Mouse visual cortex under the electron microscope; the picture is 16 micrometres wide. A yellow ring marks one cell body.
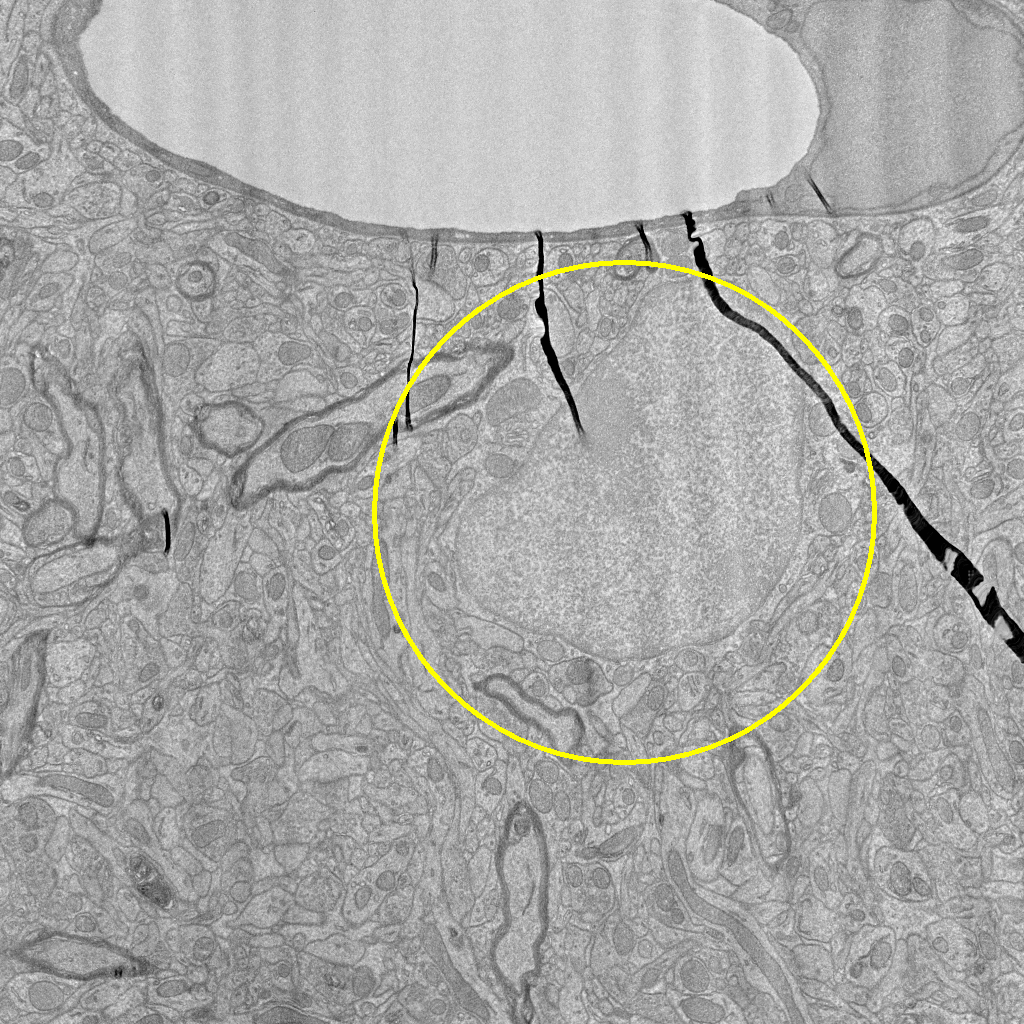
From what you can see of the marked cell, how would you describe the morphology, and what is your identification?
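First, the chromatin is pale, fine-grained and spread evenly through the nucleus. Second, no dense chromatin band lines the inner nuclear envelope, and no dark nucleolus appears. Third, a black crack descends from the top and ends inside the upper nucleus. The cell is an astrocyte.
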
